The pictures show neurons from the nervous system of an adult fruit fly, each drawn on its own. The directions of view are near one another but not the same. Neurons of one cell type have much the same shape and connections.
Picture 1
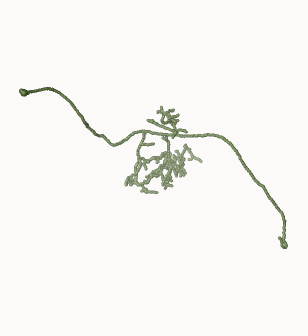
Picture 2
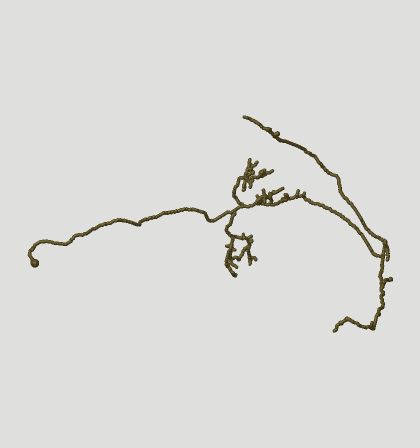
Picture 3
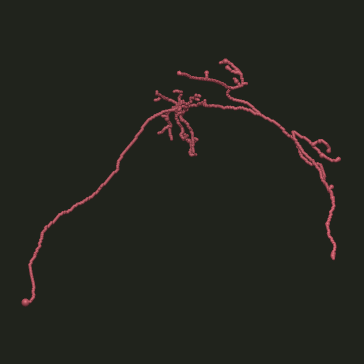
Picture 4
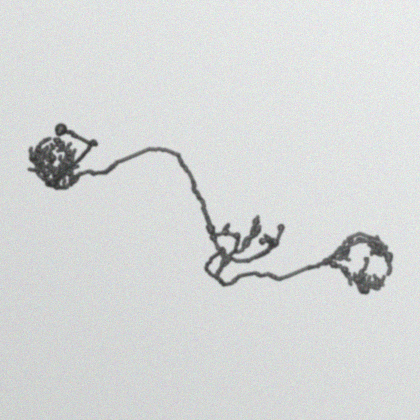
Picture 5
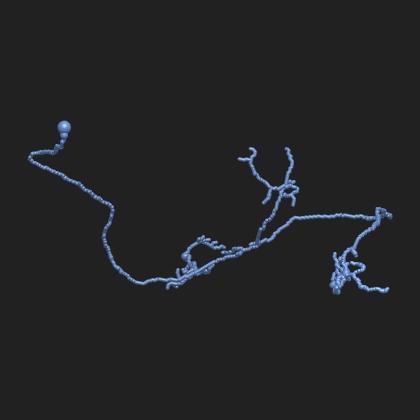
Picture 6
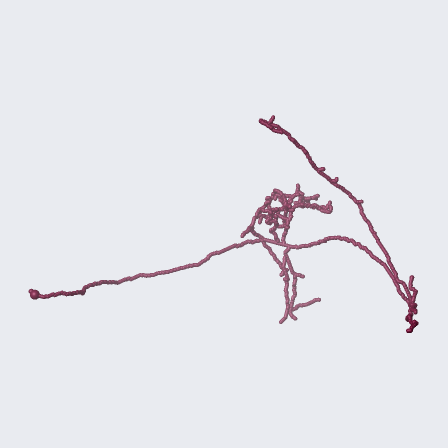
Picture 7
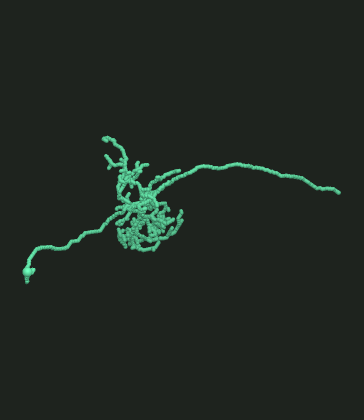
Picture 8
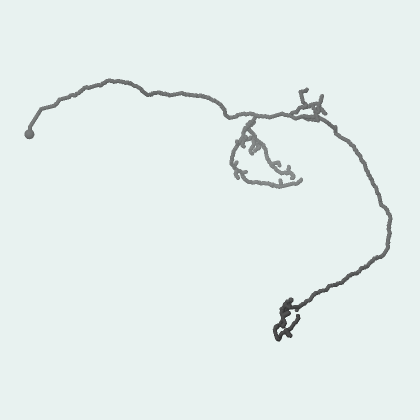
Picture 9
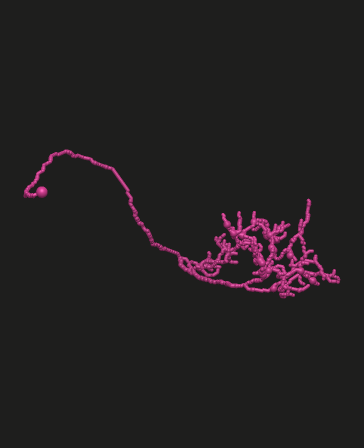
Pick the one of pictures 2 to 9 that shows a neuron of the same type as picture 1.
7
